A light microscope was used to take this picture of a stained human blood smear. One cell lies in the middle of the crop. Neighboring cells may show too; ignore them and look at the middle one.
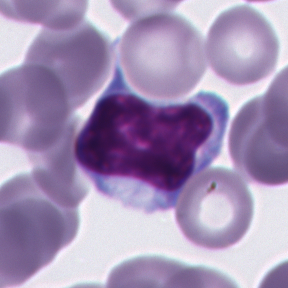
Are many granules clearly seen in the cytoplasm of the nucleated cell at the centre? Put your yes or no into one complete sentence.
No, the cytoplasm does not hold many granules; none are visible in it.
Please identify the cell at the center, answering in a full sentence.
The cell at the middle of the crop is recognized as a typical lymphocyte.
